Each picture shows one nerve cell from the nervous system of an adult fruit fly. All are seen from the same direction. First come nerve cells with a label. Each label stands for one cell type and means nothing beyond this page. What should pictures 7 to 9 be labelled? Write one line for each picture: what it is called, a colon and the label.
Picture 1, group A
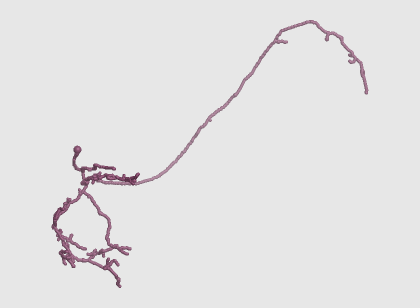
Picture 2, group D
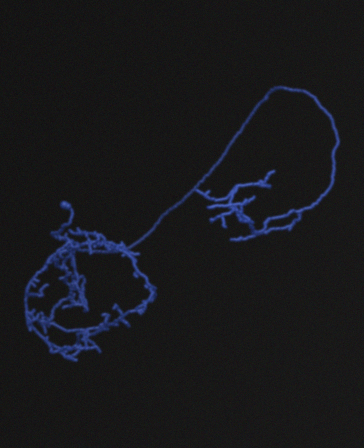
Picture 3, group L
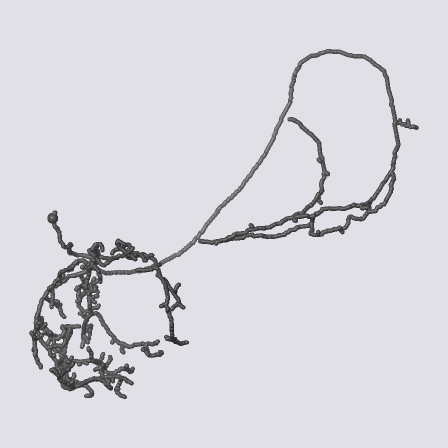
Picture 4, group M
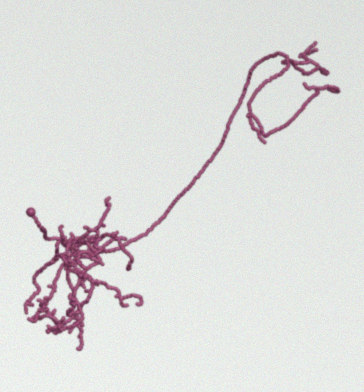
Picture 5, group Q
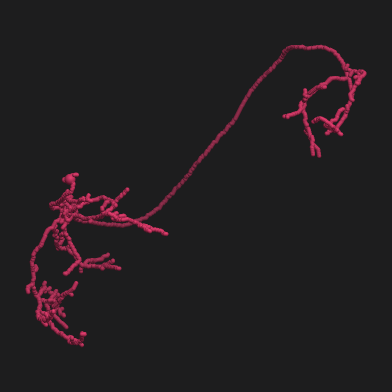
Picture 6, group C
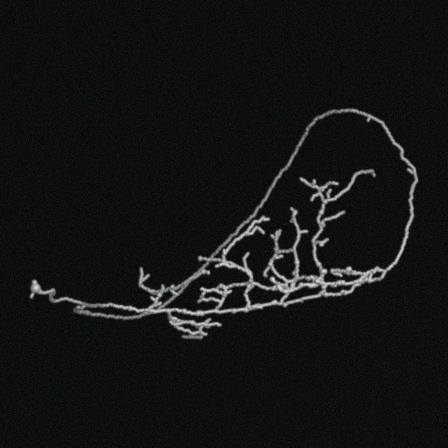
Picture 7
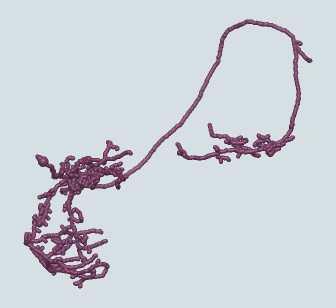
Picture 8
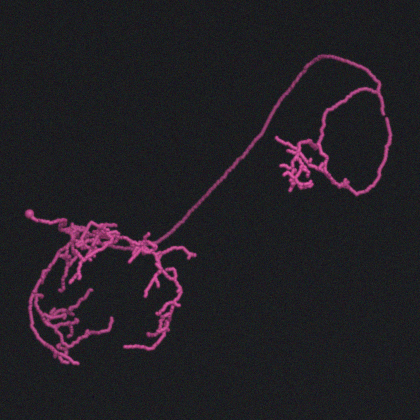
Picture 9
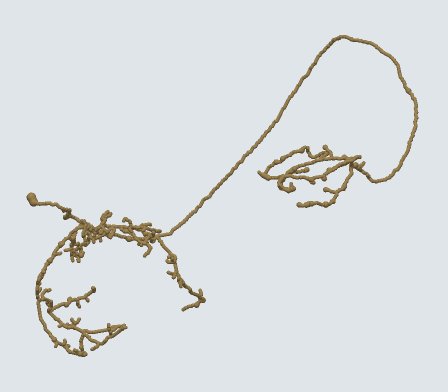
7: group L
8: group D
9: group D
